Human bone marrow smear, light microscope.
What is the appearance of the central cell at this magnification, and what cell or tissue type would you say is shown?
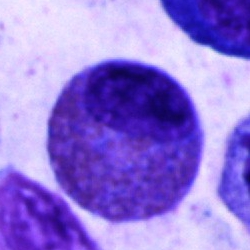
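The cell presents a round, smooth outline, with its nucleus situated in the upper part. Its cytoplasm appears finely speckled with granules, and no clear vacuoles are present. The cell is an eosinophil.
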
